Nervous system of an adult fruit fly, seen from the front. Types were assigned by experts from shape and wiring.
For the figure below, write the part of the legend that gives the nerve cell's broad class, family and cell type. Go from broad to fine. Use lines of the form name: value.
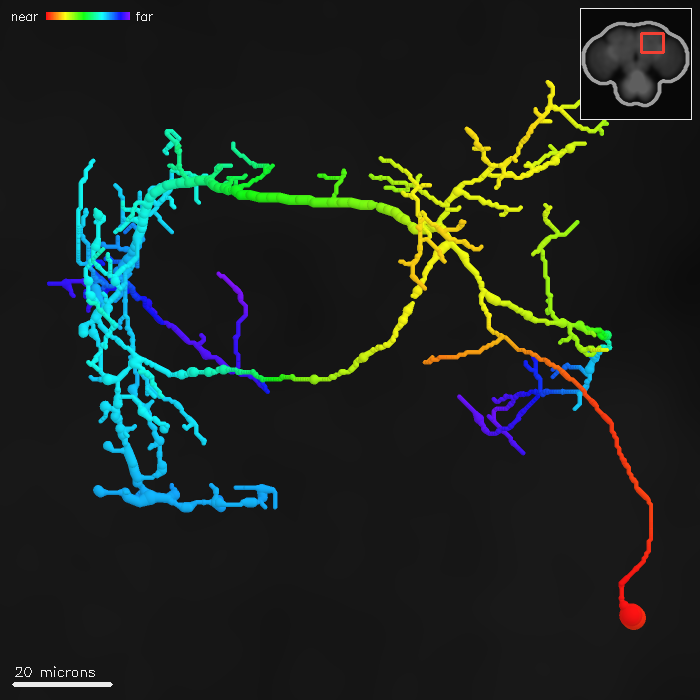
broad class: central-brain intrinsic neuron
family: hemilineage SLPa&l1_anterior
cell type: CL088_a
